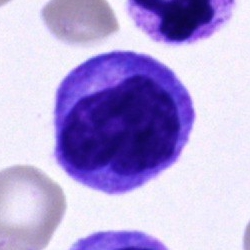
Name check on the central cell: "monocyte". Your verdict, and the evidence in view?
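Nucleus shape: irregular and folded, with a cleft running in from the lower side; goes with monocyte.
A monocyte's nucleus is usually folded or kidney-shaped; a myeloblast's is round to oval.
Chromatin: dark purple, fairly dense, no coarse clumps; against blast.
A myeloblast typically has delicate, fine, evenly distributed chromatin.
Nucleus size: fills most of the cell, off-centre toward the lower left; this leans toward blast.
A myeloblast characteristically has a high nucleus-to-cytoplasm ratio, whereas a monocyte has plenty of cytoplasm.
Verdict: monocyte fits.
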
